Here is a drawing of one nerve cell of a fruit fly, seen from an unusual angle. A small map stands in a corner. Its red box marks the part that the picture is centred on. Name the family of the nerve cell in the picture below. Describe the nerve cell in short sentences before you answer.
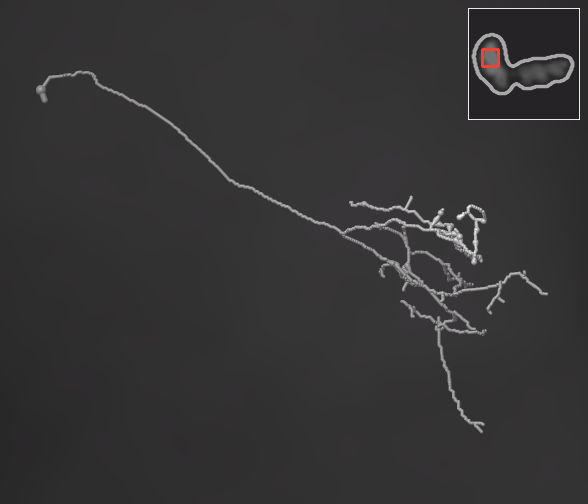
The cell body is at the upper left of the picture. As drawn here it is wider than it is tall. It is a central-brain intrinsic neuron. Its family is hemilineage SMPad2.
